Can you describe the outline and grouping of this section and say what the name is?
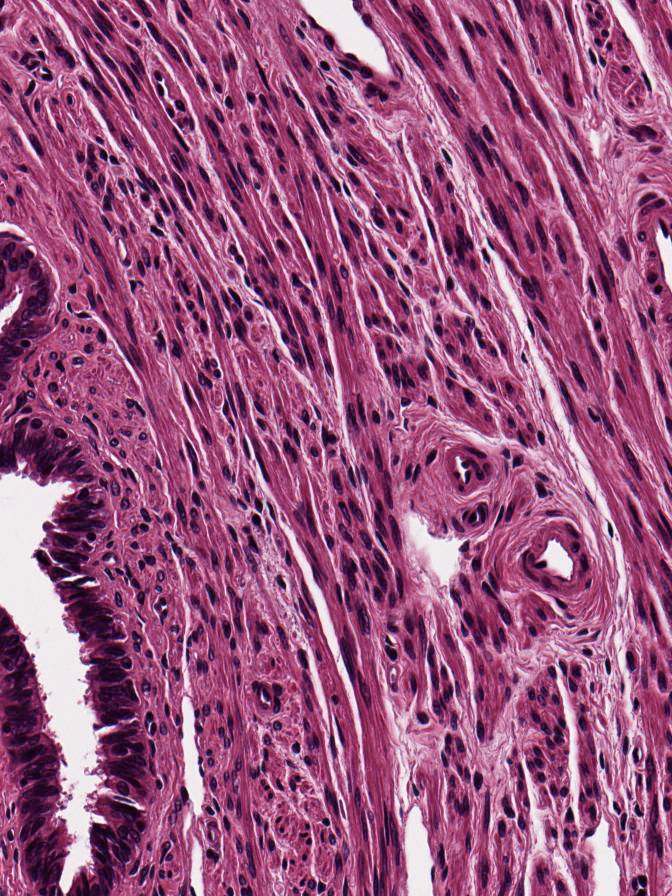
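A lumen runs along the left edge, lined by tall columnar epithelium. The epithelial nuclei are dark, elongated and crowded at several levels, giving a pseudostratified appearance. The lining is folded, so its luminal surface undulates. Muscle nuclei are elongated and cigar-shaped and lie parallel to the fibres. This section is fallopian tube.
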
